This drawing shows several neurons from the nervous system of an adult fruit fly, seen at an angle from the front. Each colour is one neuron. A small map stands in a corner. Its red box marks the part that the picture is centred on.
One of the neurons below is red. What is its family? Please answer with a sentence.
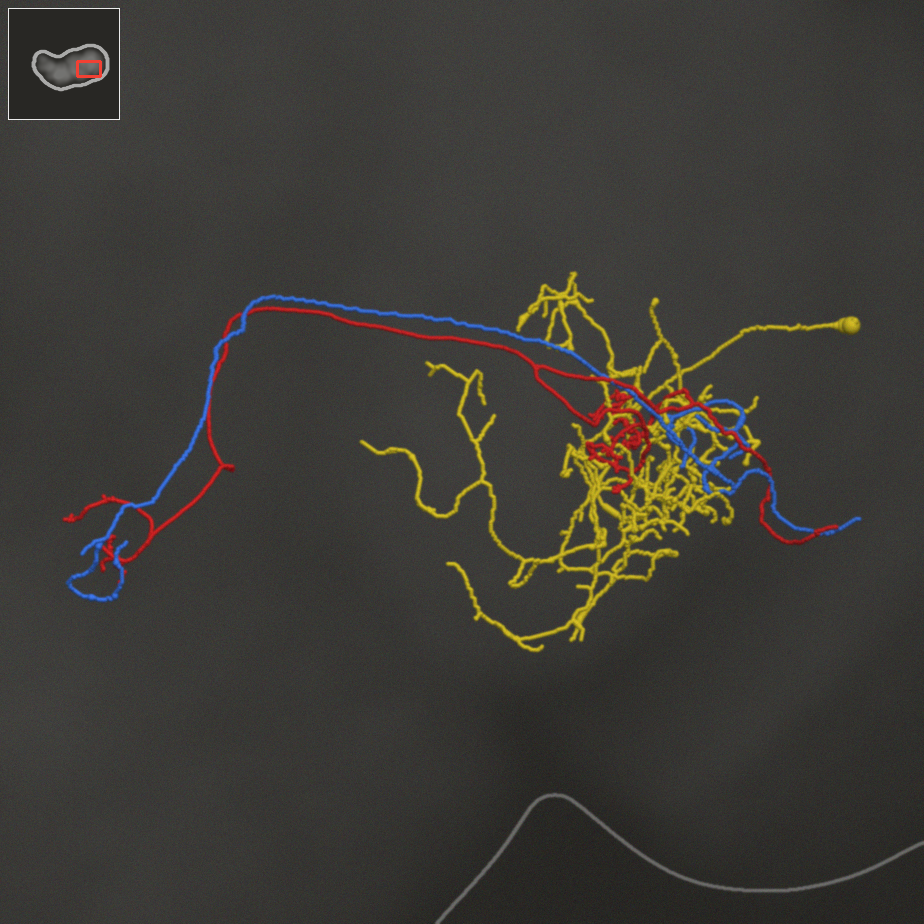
The family is class olfactory.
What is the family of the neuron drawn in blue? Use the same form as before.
The family is class olfactory.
